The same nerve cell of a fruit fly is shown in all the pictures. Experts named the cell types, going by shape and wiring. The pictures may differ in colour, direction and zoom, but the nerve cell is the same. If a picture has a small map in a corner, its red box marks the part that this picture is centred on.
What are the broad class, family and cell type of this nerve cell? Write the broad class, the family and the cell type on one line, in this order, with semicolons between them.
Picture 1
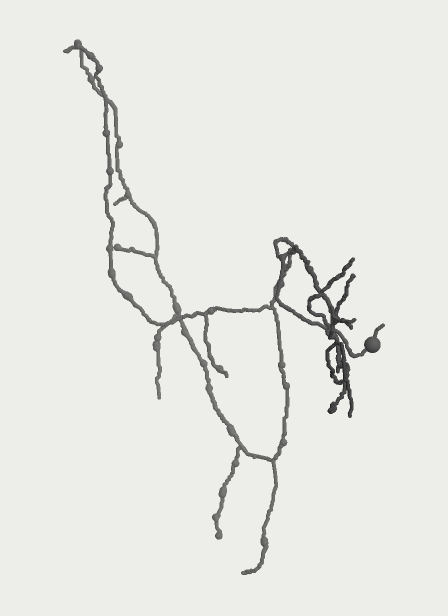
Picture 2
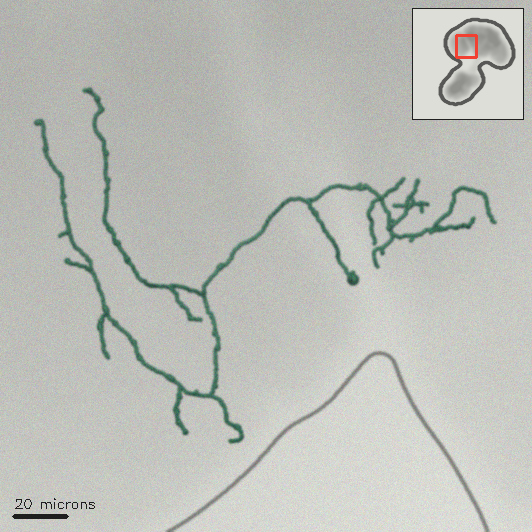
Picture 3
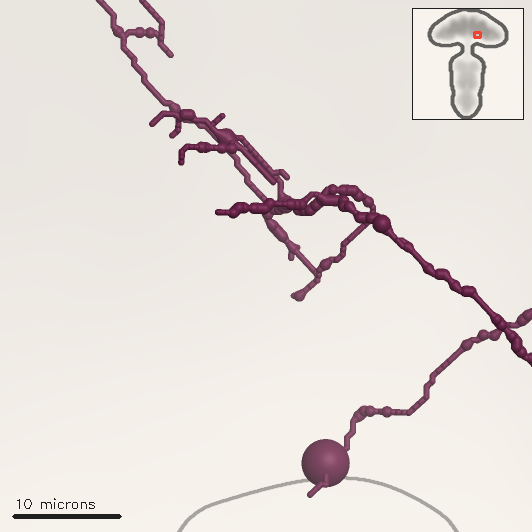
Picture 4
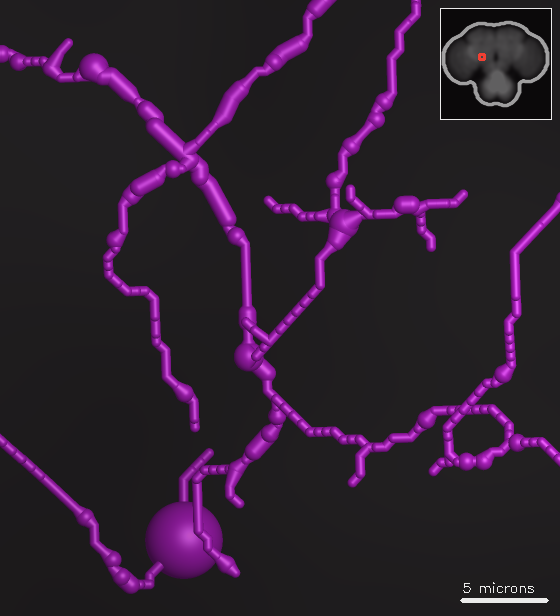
visual centrifugal neuron; LPT; LPT112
